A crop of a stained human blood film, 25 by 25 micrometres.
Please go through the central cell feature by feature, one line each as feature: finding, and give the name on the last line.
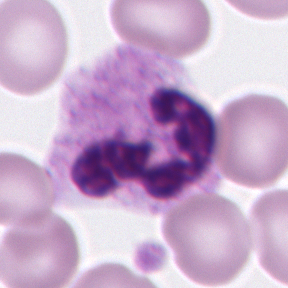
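Cytoplasm: abundant and pale pinkish-lilac
Granules: fine, pinkish-violet, scattered throughout the cytoplasm
Vacuoles: none seen
Outline: roughly round, with a slightly irregular edge
Name: segmented neutrophil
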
